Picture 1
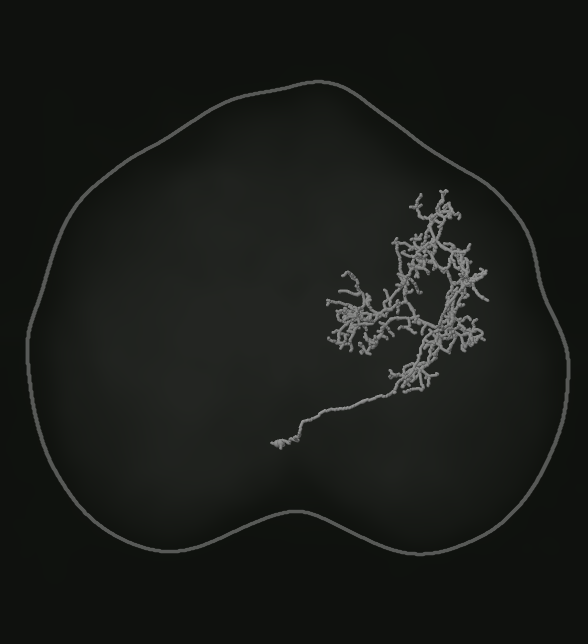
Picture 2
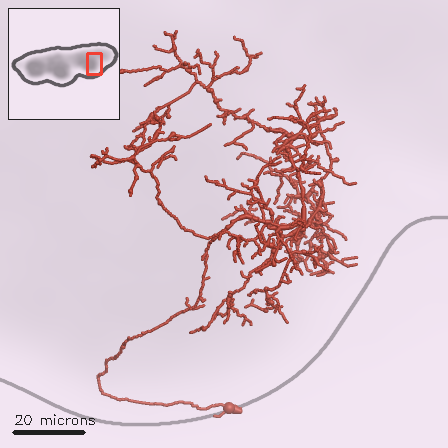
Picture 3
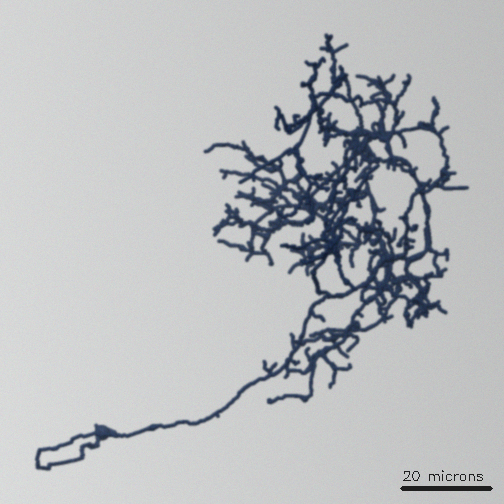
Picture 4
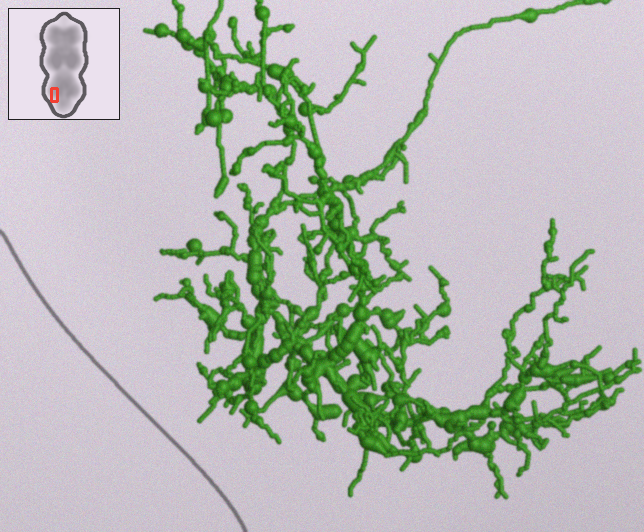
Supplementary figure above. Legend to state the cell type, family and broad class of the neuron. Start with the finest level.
IN13B048; hemilineage 13B; nerve-cord intrinsic neuron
